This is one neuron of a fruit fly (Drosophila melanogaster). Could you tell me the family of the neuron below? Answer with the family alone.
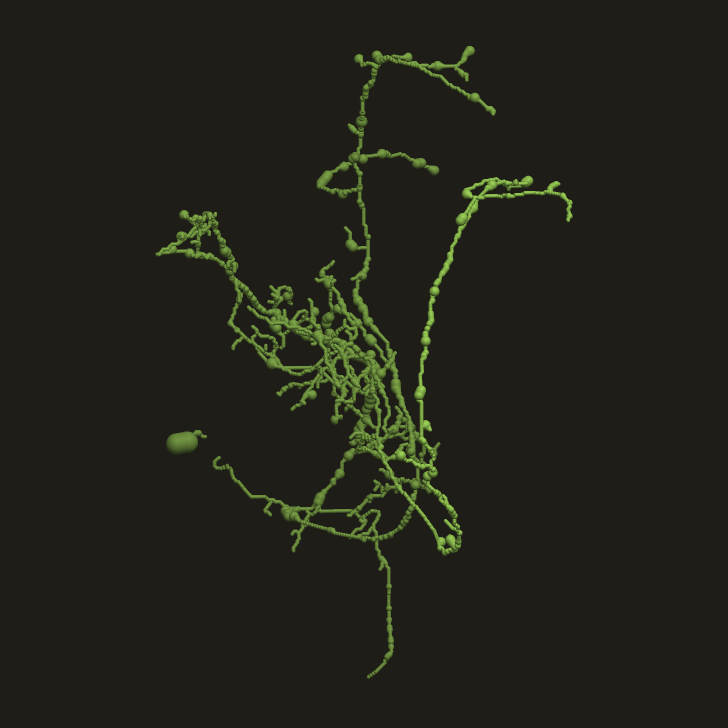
hemilineage VLPl&d1_dorsal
